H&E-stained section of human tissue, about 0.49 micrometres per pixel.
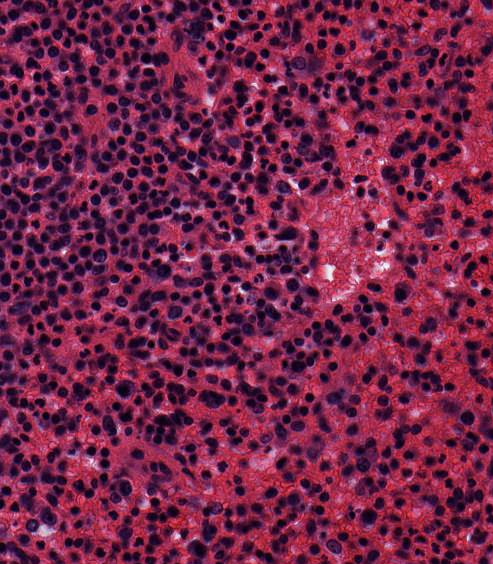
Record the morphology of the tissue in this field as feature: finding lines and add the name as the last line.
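Pattern: one diffuse, closely packed sheet of cells, with no glands, follicles or other organised units
Nuclei: in most nucleated cells, small, round and darkly stained
Cytoplasm: only a scant rim around each nucleus
Patch just right of centre: fewer nuclei, mostly red blood cells
Name: spleen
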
